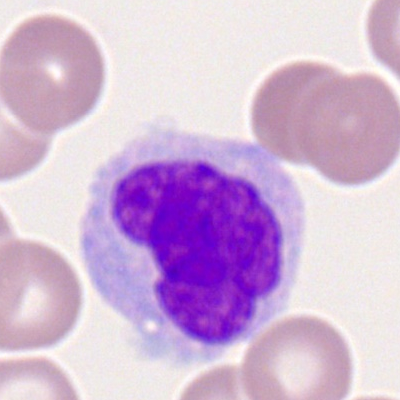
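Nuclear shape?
Folded and kidney-like, with a notch on the lower left side.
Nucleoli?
None distinct.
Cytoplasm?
No coarse granules; one small clear spot near the lower left edge of the cell.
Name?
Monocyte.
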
